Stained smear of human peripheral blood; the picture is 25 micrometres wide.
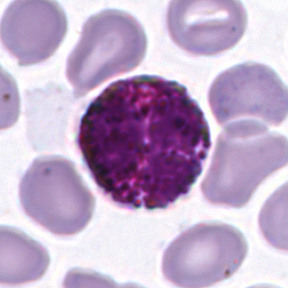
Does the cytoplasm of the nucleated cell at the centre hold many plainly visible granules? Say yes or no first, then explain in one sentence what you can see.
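Yes. The cell is crowded with coarse dark purple granules.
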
